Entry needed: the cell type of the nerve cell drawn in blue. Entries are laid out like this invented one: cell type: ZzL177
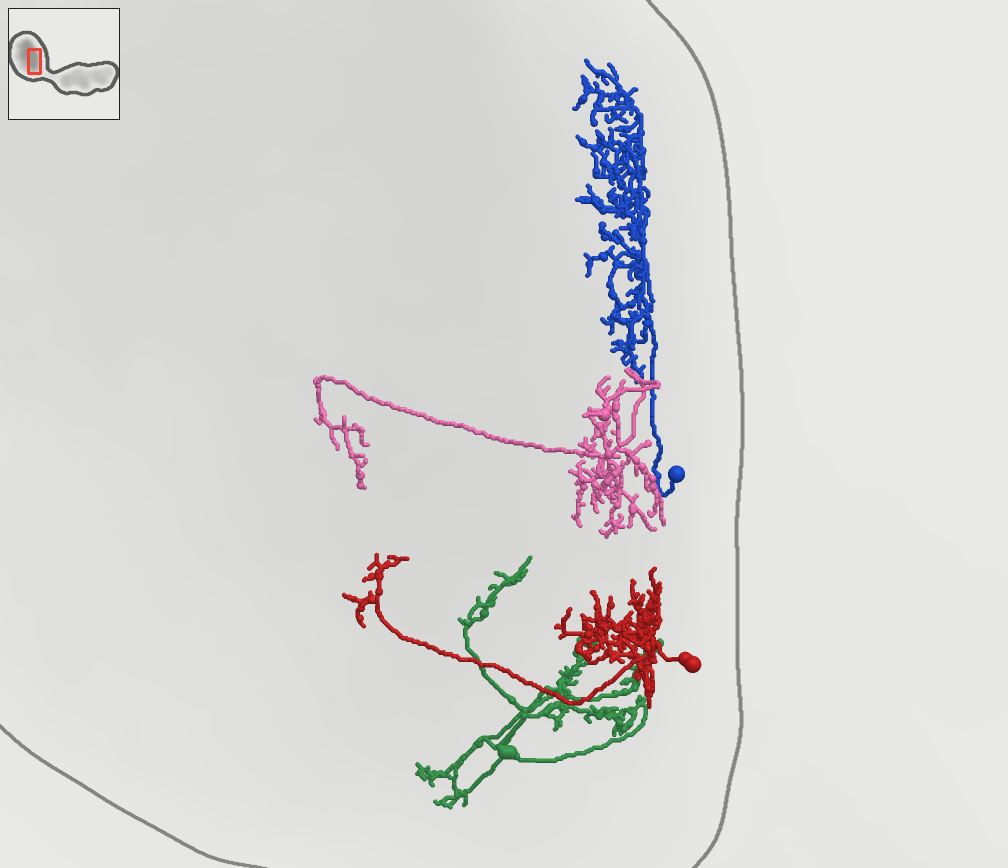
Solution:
cell type: LPi3412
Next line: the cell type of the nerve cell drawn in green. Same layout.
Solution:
cell type: Y12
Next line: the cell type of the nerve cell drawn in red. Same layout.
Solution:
cell type: Tlp12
